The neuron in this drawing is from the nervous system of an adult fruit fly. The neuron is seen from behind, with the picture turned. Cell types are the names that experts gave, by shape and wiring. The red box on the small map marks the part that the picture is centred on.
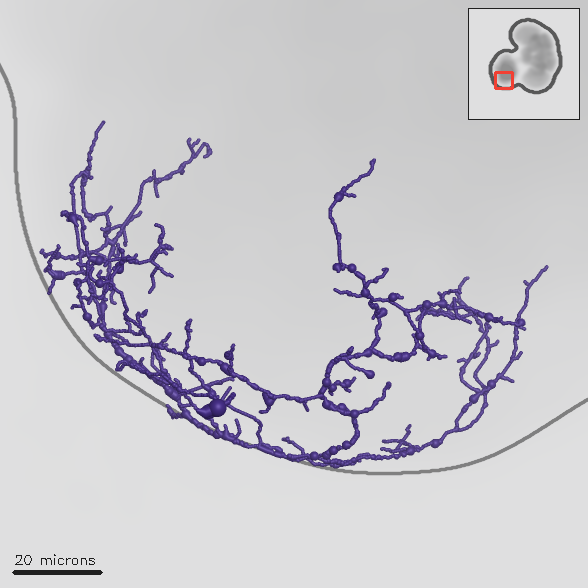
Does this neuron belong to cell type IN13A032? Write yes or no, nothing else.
no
